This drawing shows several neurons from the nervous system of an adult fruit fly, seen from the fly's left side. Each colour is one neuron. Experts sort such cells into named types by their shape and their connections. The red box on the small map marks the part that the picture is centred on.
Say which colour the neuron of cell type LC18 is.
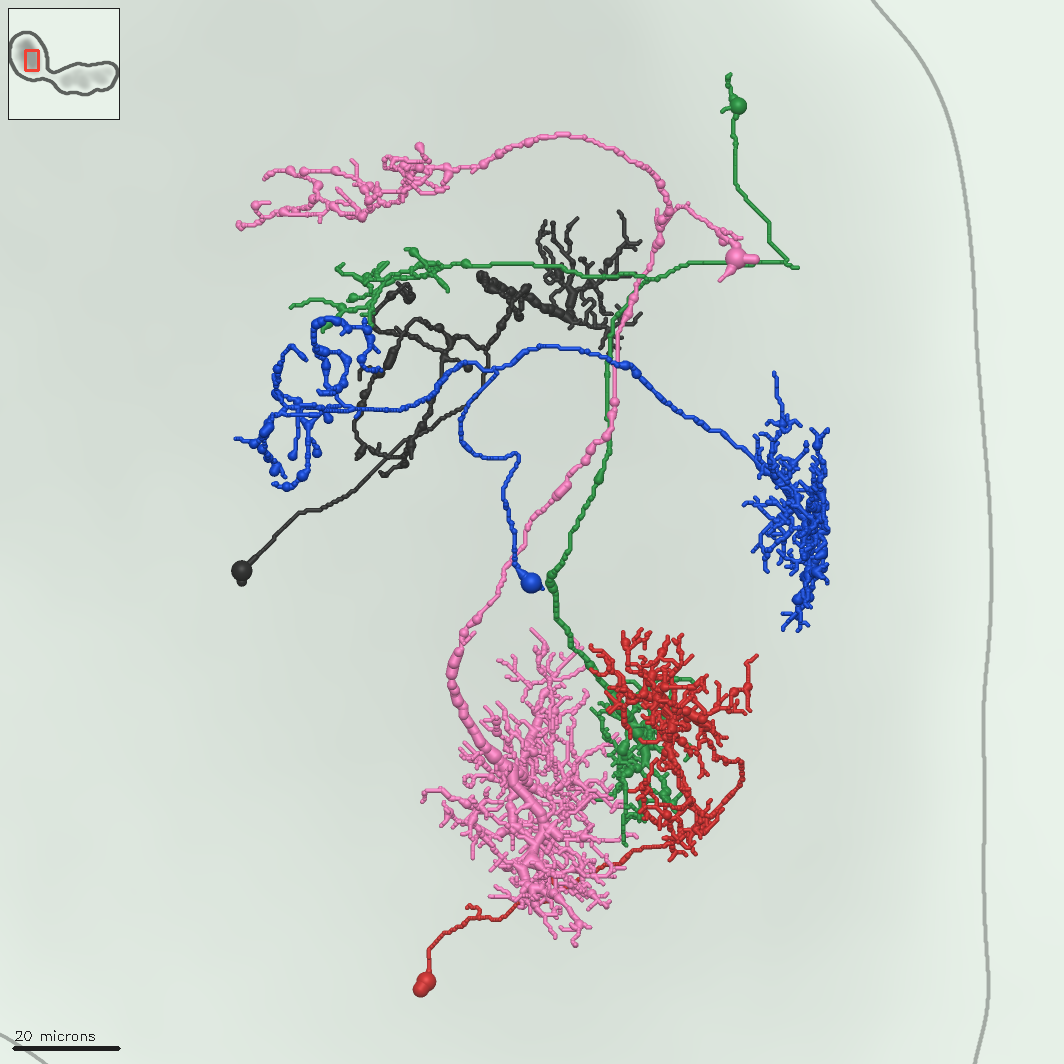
green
